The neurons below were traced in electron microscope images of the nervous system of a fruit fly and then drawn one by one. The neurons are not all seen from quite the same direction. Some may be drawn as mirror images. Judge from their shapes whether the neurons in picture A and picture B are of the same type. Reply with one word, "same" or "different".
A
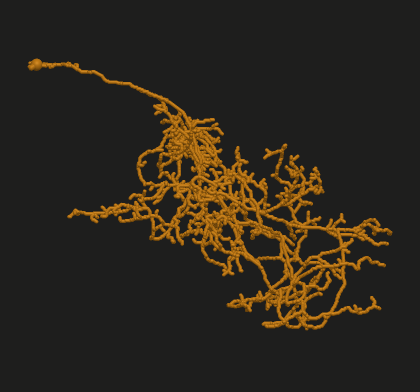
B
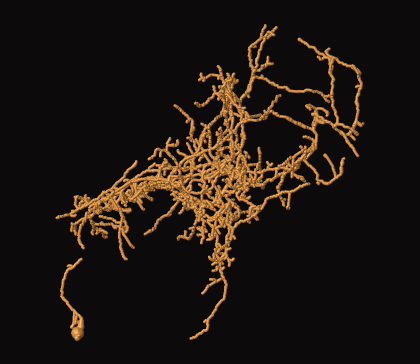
same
